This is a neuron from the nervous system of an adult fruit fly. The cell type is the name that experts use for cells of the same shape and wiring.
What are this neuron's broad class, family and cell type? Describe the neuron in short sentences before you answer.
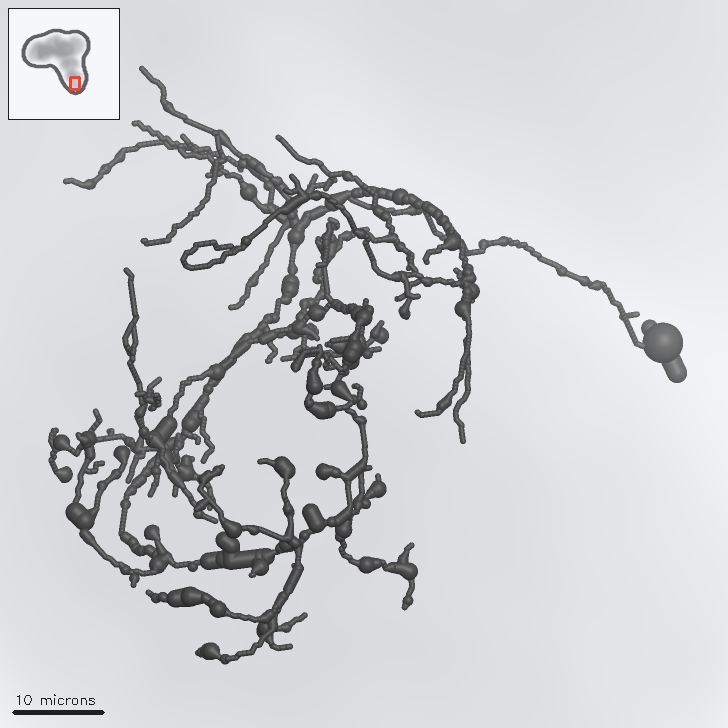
The cell body is on the right of the picture. From left to right in the picture it spans about 70 microns. The picture shows dozens of branch ends. It is a nerve-cord intrinsic neuron. The family is hemilineage 02A. The cell type is IN02A044.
